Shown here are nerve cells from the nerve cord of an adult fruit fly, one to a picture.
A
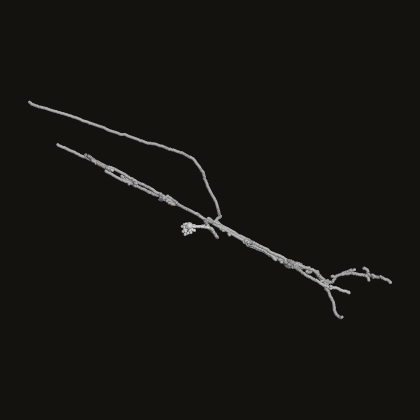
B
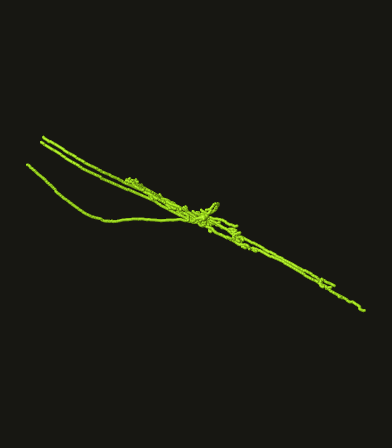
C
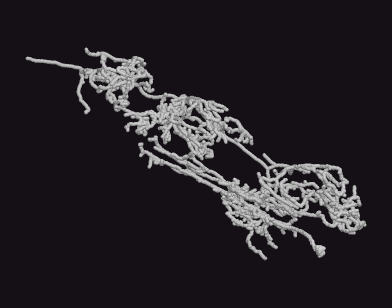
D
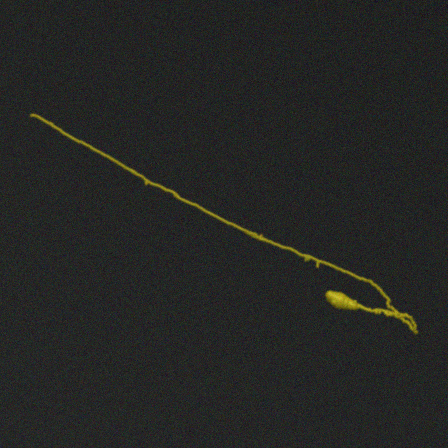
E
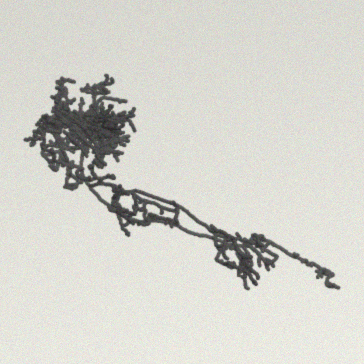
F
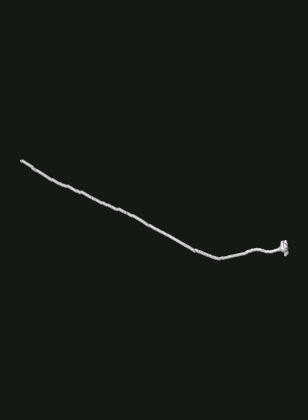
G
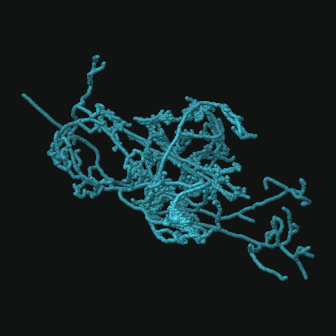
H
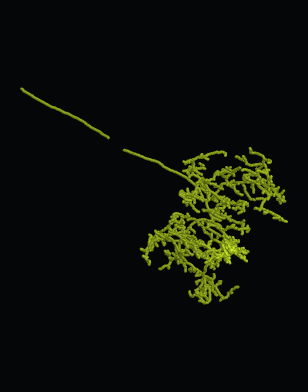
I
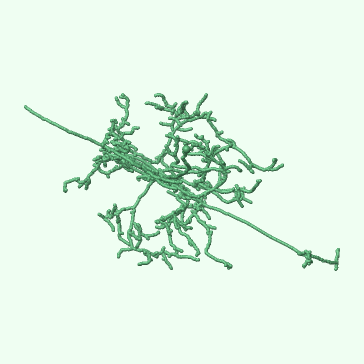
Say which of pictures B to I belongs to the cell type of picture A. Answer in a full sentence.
The nerve cell in picture B is of the same cell type.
